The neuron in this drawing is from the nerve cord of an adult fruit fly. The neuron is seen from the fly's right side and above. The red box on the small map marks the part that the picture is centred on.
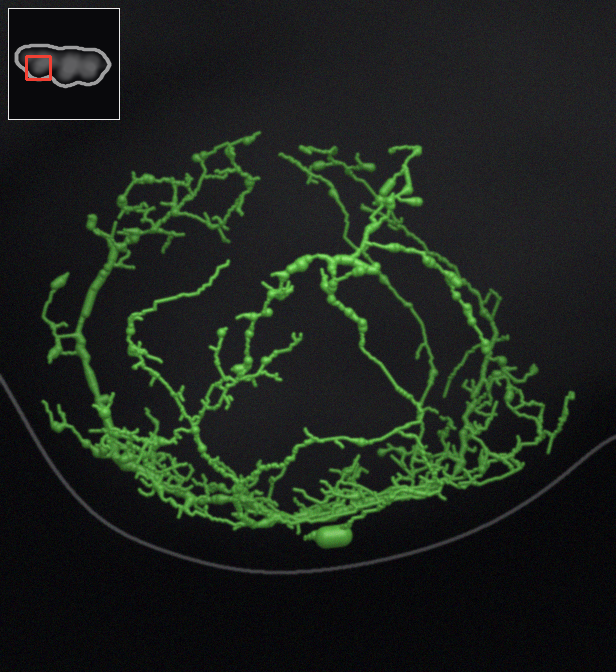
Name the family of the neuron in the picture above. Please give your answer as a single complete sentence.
In family hemilineage 16B, this neuron is included.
